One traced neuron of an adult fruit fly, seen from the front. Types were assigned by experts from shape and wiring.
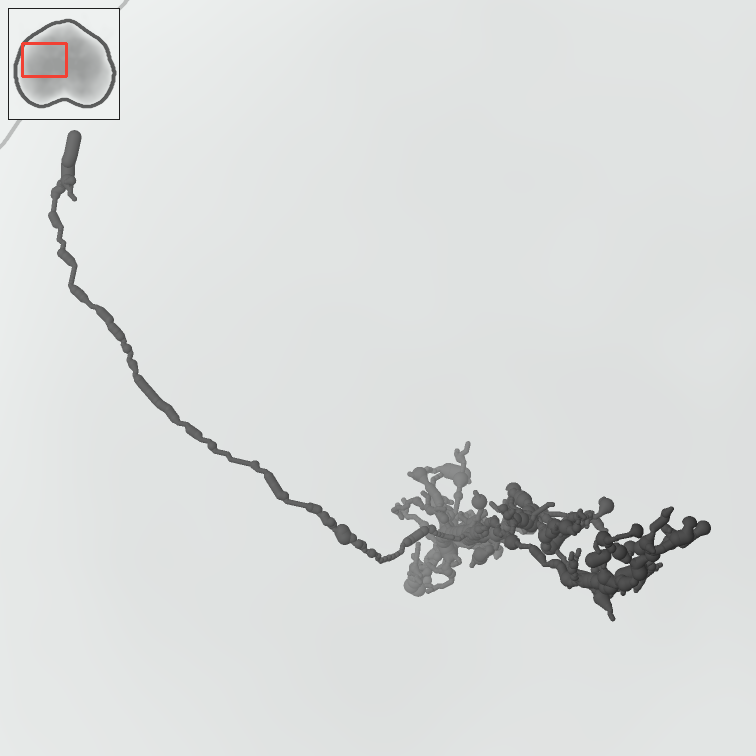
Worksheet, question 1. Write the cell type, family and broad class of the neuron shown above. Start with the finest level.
SNpp40; class mechanosensory proprioceptive; sensory neuron entering the nerve cord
